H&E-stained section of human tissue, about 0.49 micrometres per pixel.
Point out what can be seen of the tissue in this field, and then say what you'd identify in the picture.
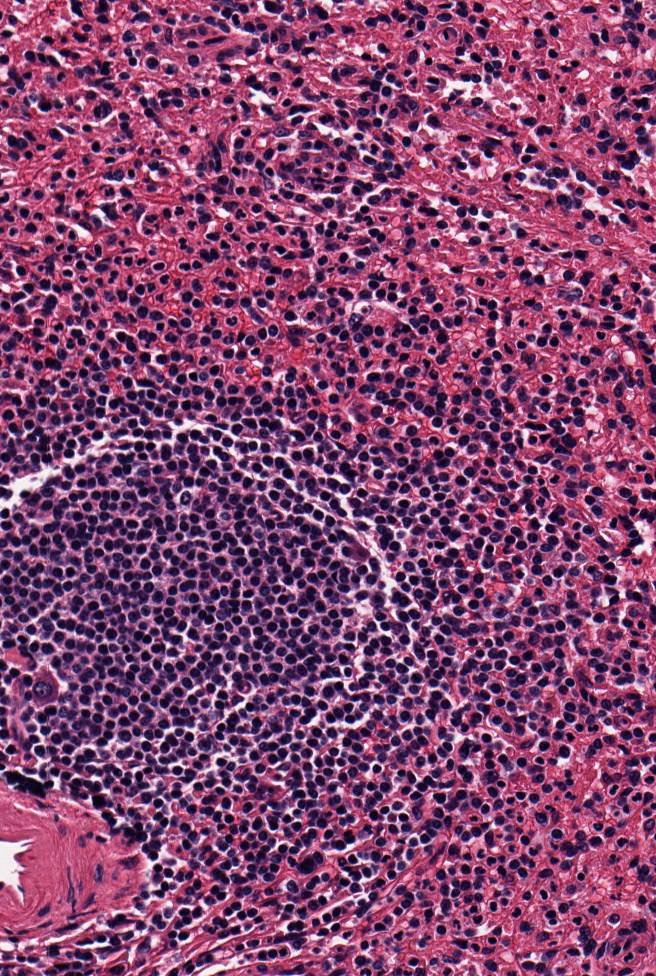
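Start with the dense, rounded aggregate at lower left and centre: closely packed small lymphocytes with round, dark-staining nuclei and very little cytoplasm. Above and to the right, looser tissue holds round-nucleated cells in a strongly eosinophilic pink background. In the lower left corner, a vessel has a thick, pink-staining wall and small white lumen. This is spleen.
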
